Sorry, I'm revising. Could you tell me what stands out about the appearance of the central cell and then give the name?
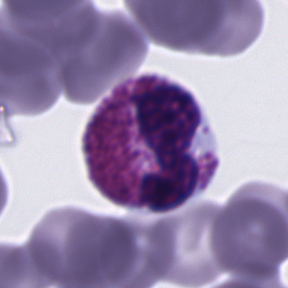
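The nucleus sits toward the right of the cell, its chromatin dense and dark purple. Coarse reddish-purple granules fill the cytoplasm, and they look most crowded on the left. This is an eosinophil.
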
